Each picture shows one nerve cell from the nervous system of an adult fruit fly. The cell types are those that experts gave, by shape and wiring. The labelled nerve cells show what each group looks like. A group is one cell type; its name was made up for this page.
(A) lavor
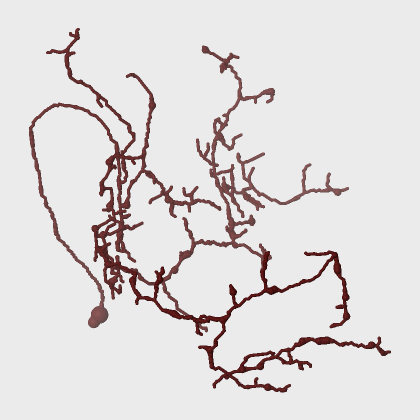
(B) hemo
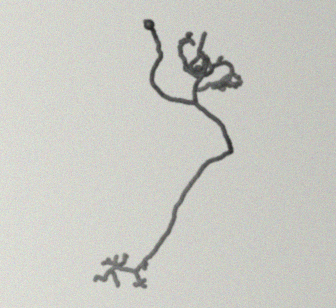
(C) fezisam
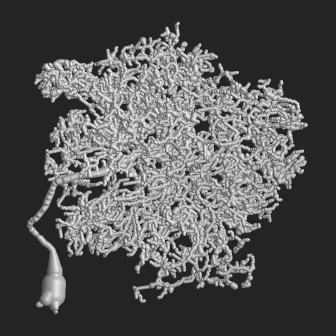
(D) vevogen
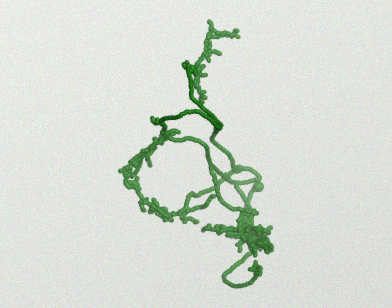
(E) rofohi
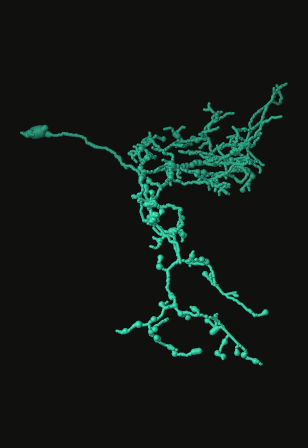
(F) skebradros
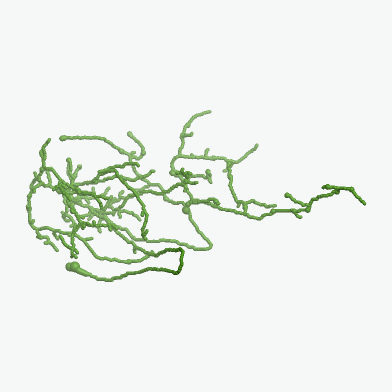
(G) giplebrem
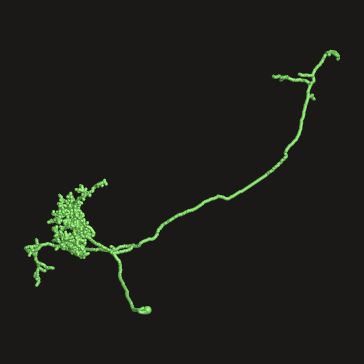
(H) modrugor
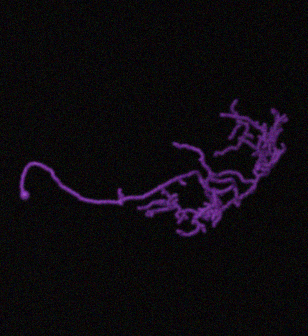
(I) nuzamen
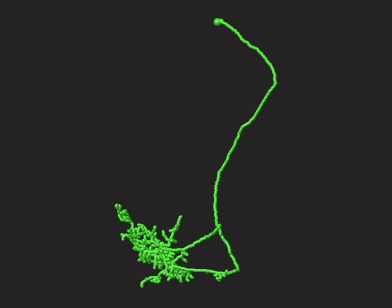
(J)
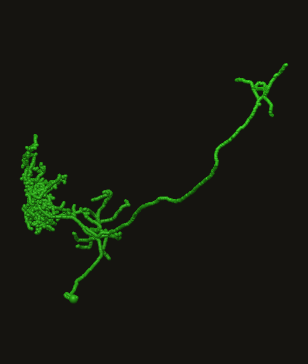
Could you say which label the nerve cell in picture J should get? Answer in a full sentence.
It belongs to giplebrem.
